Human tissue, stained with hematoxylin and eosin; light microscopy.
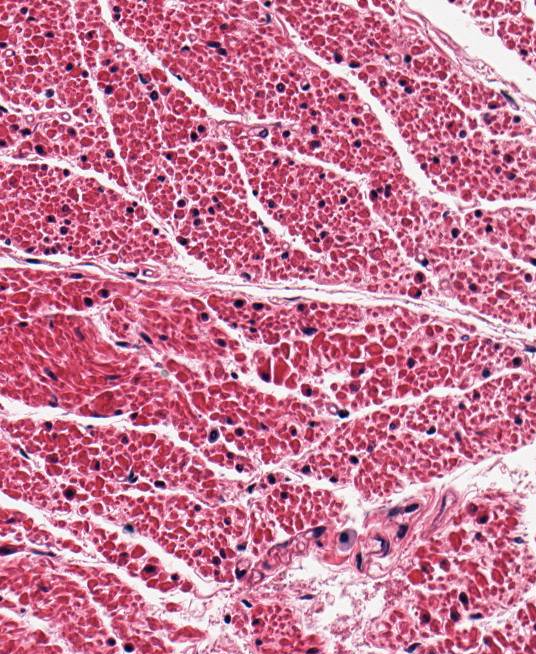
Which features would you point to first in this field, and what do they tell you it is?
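Smooth muscle, across most of the field. Cells mostly cut across: small, closely packed, polygonal deep-pink profiles. Only a minority of profiles hold a nucleus; these nuclei are dark, round and scattered through the bundles. Left middle: cells cut obliquely, elongated and wavy rather than round. Between bundles: thin strands of pale pink connective tissue with few nuclei.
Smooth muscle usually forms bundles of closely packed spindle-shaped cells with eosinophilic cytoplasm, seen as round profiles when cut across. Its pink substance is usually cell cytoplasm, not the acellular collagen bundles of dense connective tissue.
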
